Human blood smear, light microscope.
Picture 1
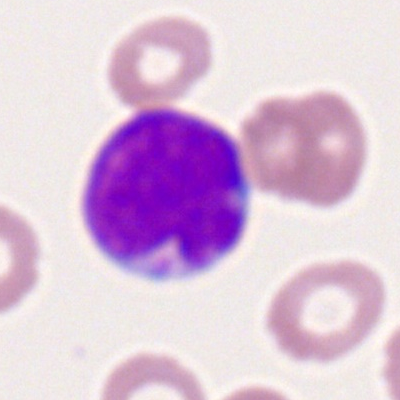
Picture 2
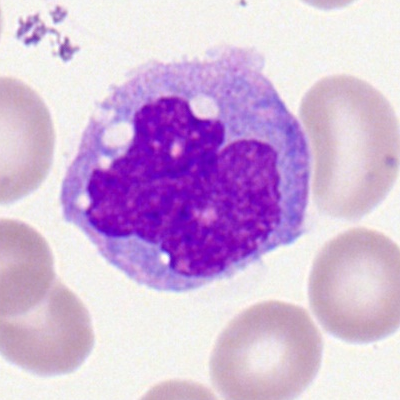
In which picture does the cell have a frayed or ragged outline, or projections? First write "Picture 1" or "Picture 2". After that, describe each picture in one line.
Picture 2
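What picture 1 shows: The cell outline is round and smooth.
What picture 2 shows: The cell outline is roughly round but ruffled and uneven, most visibly along the top edge.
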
